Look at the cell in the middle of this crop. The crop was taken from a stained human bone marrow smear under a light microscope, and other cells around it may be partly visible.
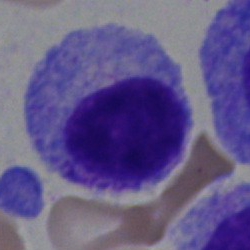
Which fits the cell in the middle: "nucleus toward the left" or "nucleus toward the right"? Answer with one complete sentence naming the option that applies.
On the right side of this cell lies the nucleus.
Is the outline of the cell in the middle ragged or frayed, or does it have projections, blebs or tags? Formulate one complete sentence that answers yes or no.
Yes, this cell's edge is broken by ragged or frayed parts, projections, blebs or tags.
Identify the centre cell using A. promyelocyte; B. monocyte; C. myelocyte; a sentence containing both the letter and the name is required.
As the central cell is a myelocyte, option C is correct.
